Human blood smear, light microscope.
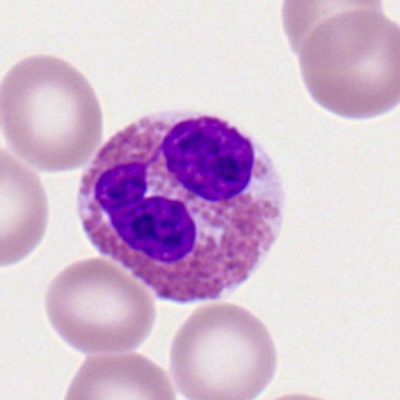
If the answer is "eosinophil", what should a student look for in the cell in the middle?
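Start with the nucleus: it's broken into separate lobes instead of one mass, with the largest lobe sitting toward the upper right.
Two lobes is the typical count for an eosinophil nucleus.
The chromatin here is dark purple and coarsely clumped, which goes with an eosinophil.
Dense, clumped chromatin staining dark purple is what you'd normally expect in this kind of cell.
Then the cytoplasm, filled with coarse granules of a reddish-pink colour, and that fits as well.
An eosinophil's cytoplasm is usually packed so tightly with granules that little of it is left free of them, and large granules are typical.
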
